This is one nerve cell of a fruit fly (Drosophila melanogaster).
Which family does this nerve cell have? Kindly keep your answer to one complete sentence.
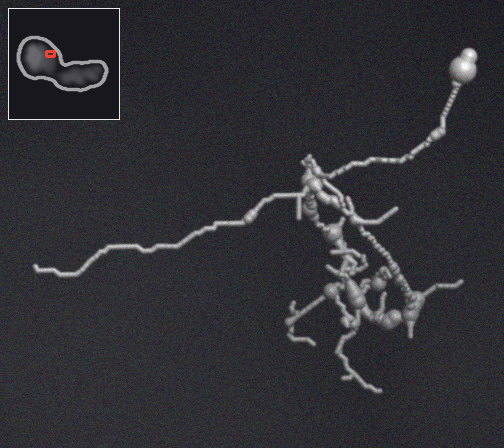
As its family, the nerve cell has Mi.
